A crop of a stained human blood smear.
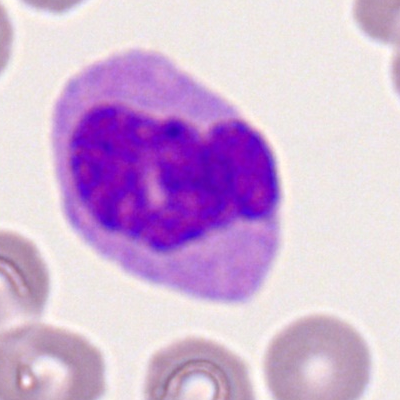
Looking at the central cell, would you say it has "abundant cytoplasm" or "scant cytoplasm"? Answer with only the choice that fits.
Abundant cytoplasm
